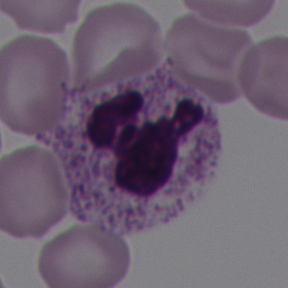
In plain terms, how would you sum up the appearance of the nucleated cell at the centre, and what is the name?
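You'll notice the outline is roughly round, with a fuzzy, granular edge. The chromatin is dark purple and densely clumped. Numerous purple granules are scattered through the cytoplasm; they sit mainly there and leave the nucleus largely uncovered. So, a segmented neutrophil.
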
